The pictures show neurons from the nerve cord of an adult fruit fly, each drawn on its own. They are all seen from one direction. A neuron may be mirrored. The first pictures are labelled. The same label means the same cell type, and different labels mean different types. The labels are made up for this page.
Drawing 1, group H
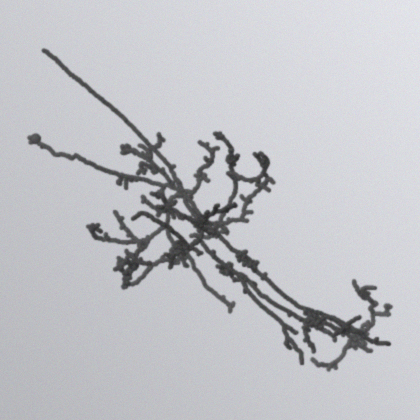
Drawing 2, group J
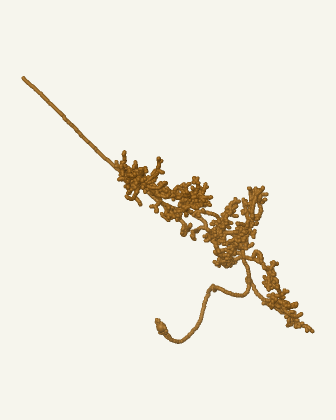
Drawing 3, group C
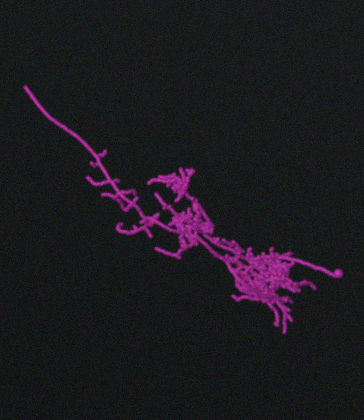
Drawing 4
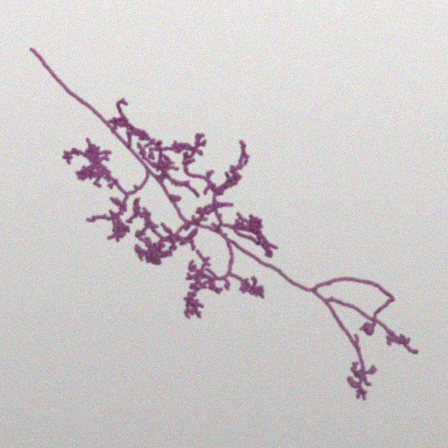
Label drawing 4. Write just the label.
group J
